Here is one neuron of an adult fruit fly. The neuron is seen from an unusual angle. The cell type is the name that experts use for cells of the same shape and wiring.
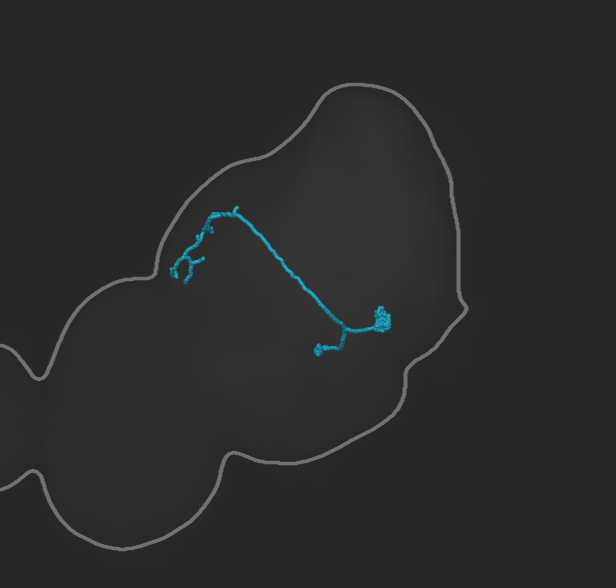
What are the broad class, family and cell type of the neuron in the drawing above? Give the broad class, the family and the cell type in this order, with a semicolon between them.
central-brain intrinsic neuron; hemilineage ALl1_ventral; DA2_lPN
